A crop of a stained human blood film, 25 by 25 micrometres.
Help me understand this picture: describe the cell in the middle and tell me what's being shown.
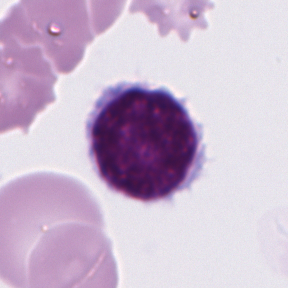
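What catches my eye first is the edge: ragged, with fine short projections. Inside, the nucleus is round in outline and about 9 micrometres across, filling about 80% of the cell's area. That leaves the cytoplasm as only a thin rim around it, pale blue in colour. The chromatin is dense and stains dark purple. The cell is a hairy cell.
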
